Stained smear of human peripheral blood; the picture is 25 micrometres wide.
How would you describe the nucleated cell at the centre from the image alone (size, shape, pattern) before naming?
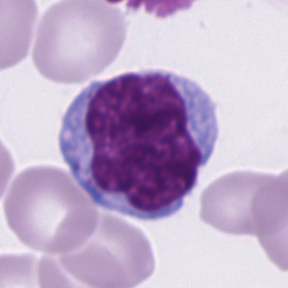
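Let's start with the outline of the cell: it is round and smooth. Now look at the nucleus, which is folded, with several shallow notches along its edge. You won't find a distinct nucleolus inside it. The cytoplasm has no coarse or strongly coloured granules. Measured, the cell is about 14 micrometres across, and the nucleus is about 12 by 10 micrometres, filling about 70% of the cell's area. This is a typical lymphocyte.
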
